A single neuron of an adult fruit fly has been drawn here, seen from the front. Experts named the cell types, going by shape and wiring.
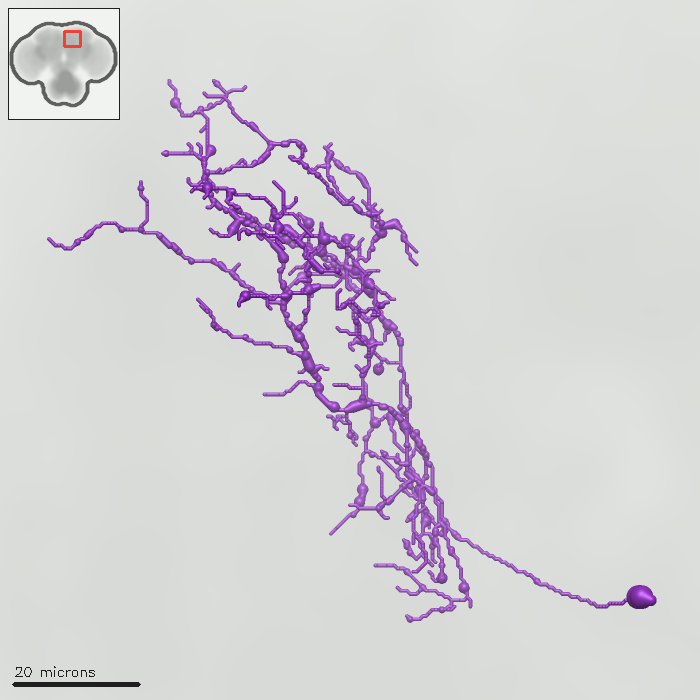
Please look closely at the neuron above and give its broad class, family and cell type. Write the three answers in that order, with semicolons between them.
central-brain intrinsic neuron; hemilineage EBa1; CB2018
